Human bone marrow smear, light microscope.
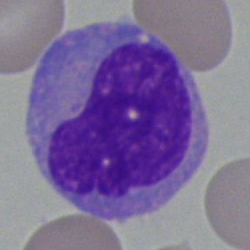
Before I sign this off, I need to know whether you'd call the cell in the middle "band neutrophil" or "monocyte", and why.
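Monocyte is the answer here. Nucleus: kidney-shaped, with a deep indentation on its left side and a small notch at its lower edge. Cytoplasm: a moderate rim of pale blue-grey around the nucleus, holding faint, fine lilac granules.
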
